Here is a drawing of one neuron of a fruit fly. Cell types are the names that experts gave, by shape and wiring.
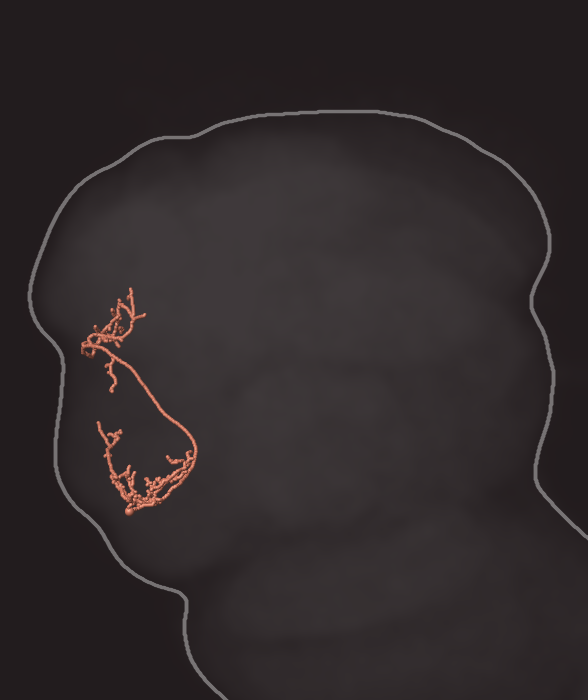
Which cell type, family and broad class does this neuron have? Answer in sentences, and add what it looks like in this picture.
Its cell type is LHAD1b1_b. The family is hemilineage LHl2_dorsal. It is a central-brain intrinsic neuron. The cell body can be seen at the lower left of the picture. In this view it is taller than it is wide.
